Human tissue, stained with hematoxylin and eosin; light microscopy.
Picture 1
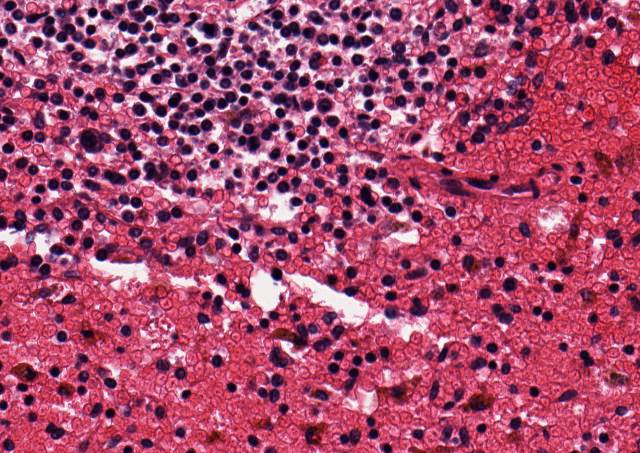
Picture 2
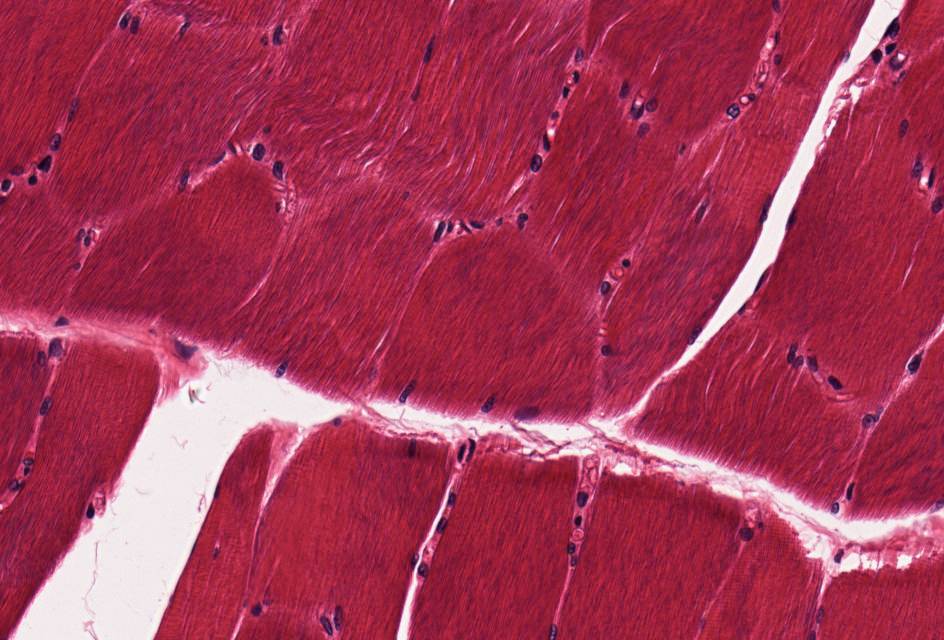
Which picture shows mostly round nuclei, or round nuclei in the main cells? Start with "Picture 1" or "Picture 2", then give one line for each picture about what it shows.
Picture 1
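In picture 1: The crowded cells in the upper left are small round cells with dense dark nuclei and scant cytoplasm.
In picture 2: The nuclei are dark purple and flattened or elongated along the length of the fibres.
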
